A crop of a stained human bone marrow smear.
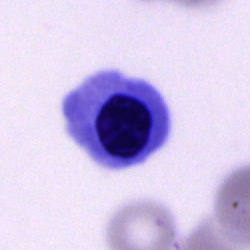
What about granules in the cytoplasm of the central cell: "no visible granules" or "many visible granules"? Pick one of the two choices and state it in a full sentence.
No granules can be seen in the cytoplasm of this cell.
